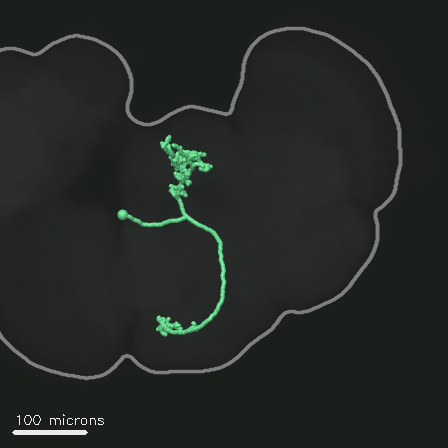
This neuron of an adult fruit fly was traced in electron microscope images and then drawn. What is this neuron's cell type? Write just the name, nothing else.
GNG438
